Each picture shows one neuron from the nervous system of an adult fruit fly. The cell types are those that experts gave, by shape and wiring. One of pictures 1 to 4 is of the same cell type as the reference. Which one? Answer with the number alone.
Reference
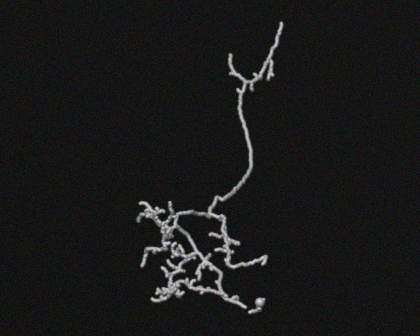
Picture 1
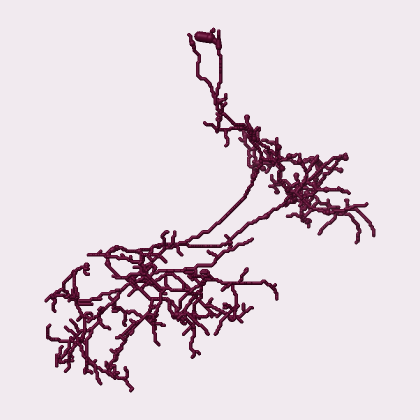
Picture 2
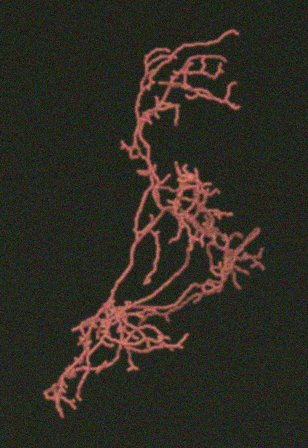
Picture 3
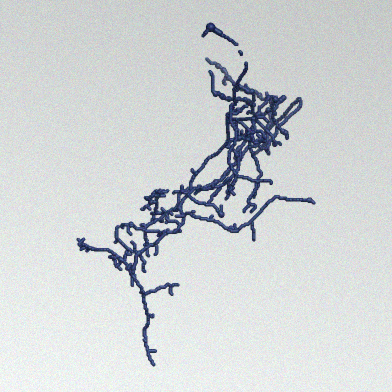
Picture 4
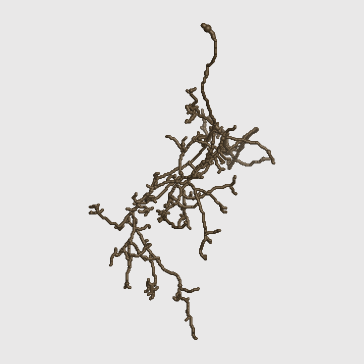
3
